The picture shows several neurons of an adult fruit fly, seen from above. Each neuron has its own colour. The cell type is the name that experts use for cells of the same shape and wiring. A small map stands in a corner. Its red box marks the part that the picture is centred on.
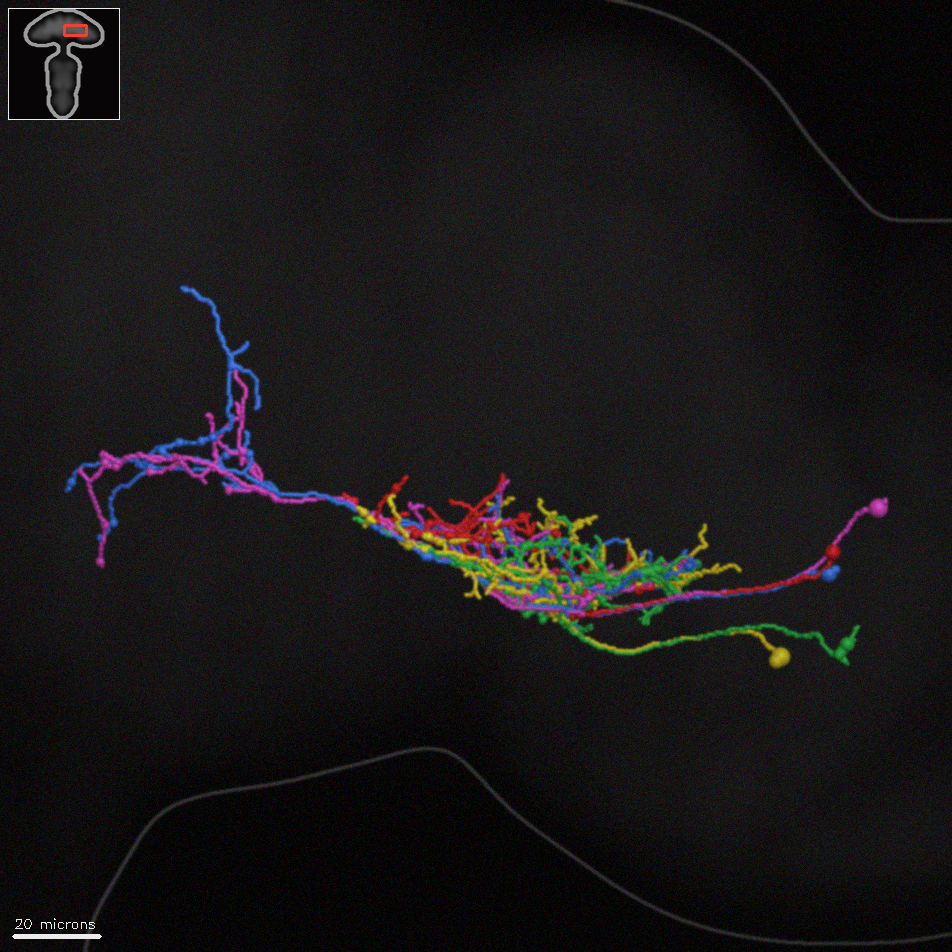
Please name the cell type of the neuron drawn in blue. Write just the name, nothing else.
ATL020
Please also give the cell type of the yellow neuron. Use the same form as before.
LHPV4c1_b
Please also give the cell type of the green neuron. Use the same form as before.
LHPV4c1_c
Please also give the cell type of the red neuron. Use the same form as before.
LHPV5m1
